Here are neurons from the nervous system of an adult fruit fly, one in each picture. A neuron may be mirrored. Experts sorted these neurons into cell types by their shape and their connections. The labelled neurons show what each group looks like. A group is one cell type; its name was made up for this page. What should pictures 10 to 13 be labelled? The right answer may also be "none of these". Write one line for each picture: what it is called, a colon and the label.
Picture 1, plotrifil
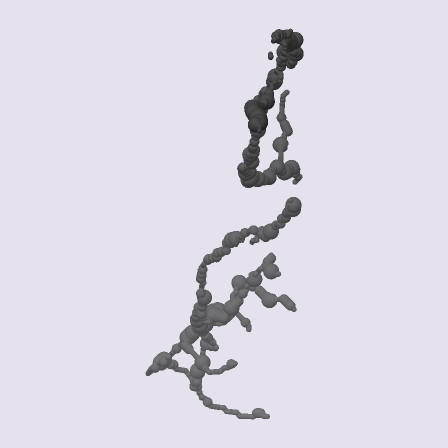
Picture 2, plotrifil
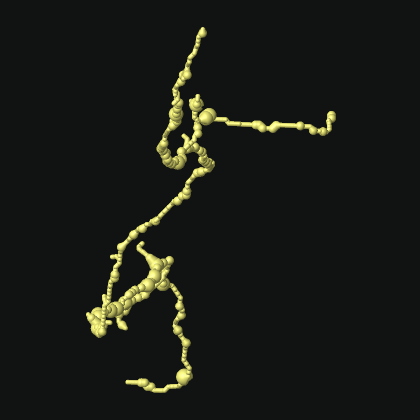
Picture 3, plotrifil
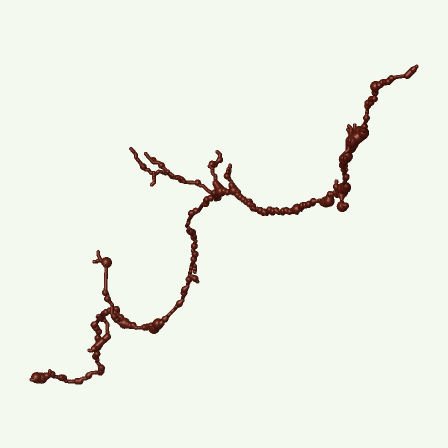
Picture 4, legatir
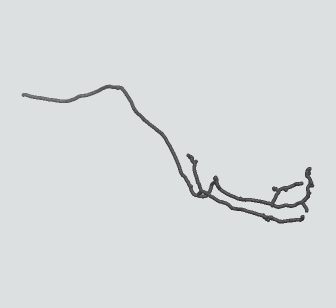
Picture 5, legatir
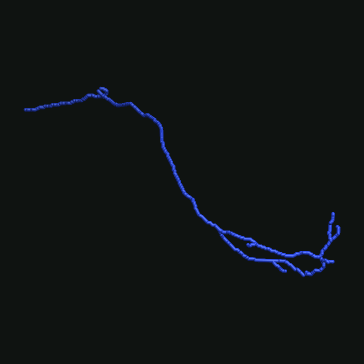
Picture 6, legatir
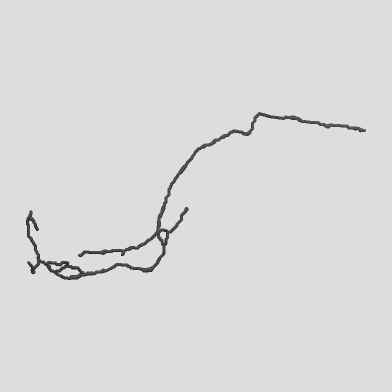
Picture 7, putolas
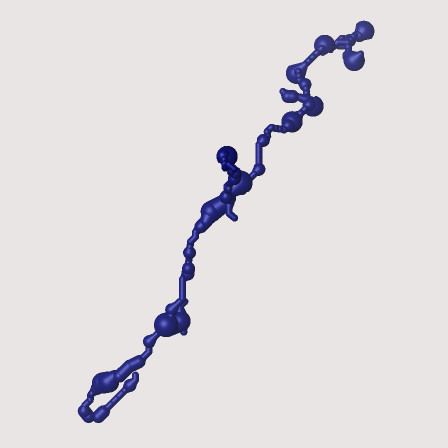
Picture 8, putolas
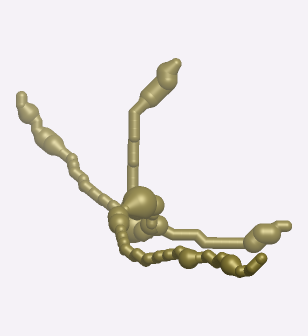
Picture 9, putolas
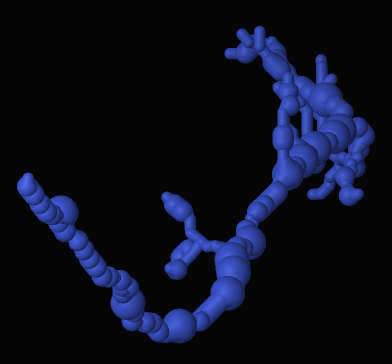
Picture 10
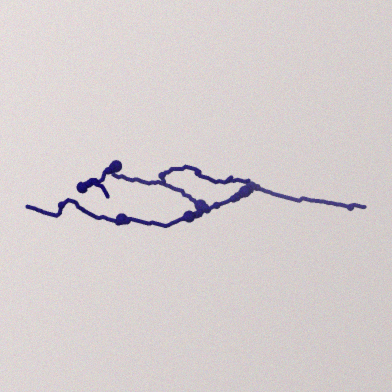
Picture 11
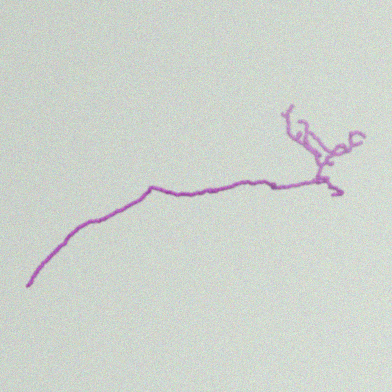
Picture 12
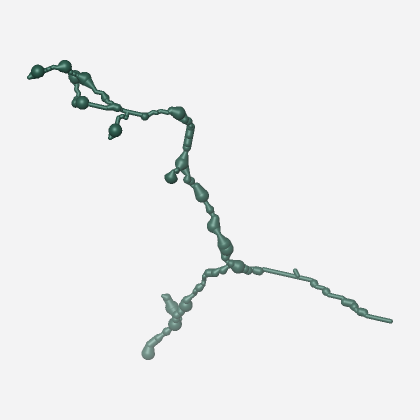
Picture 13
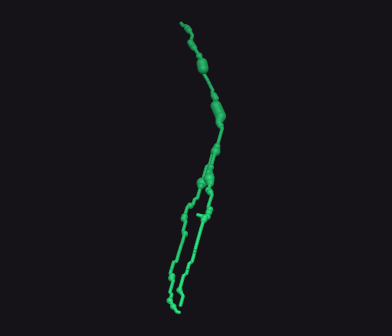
10: putolas
11: none of these
12: putolas
13: putolas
